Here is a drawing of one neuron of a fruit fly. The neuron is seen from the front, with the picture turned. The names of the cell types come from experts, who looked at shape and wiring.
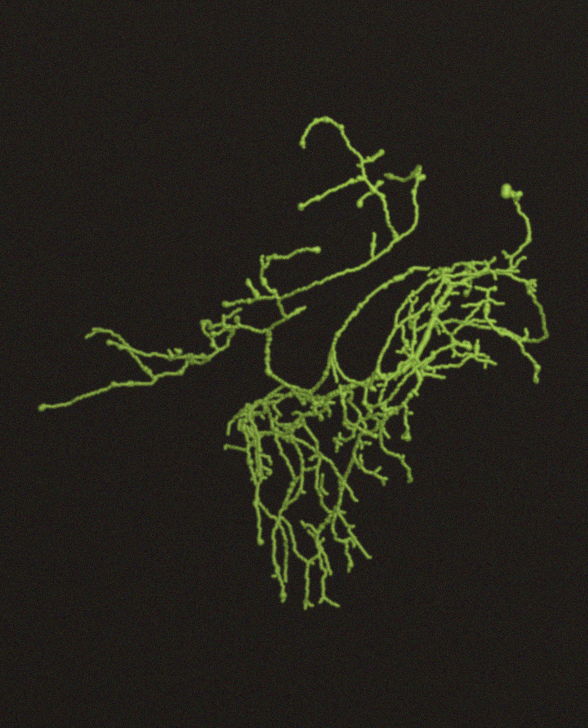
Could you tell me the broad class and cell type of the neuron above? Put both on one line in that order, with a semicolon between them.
central-brain intrinsic neuron; LAL007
